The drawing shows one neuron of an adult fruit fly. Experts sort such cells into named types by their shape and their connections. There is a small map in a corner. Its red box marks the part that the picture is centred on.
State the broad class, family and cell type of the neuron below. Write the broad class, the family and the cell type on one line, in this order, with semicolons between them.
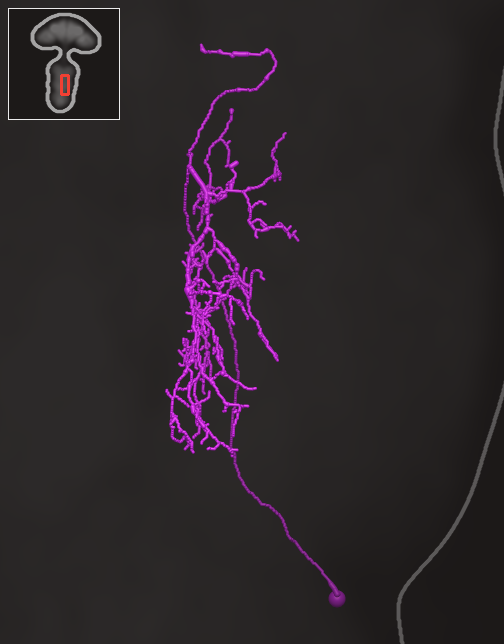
nerve-cord intrinsic neuron; hemilineage 12A; IN12A054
